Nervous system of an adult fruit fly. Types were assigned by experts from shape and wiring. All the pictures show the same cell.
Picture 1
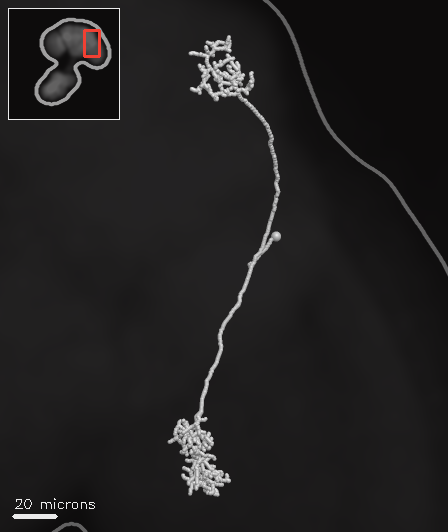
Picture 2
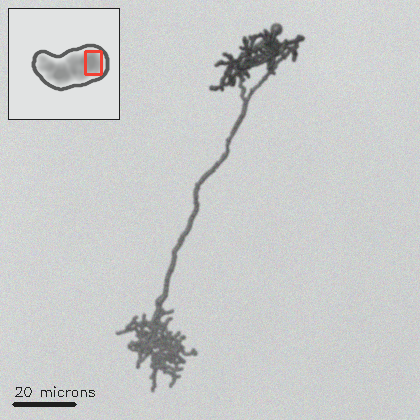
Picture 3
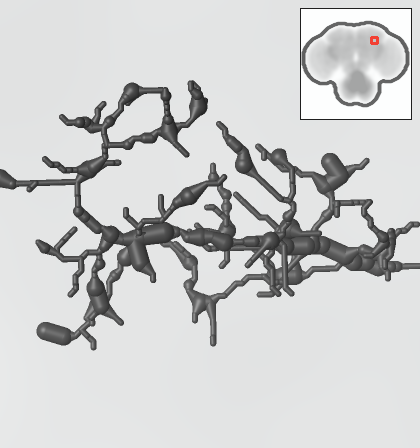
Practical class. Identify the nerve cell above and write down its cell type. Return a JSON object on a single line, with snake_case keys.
{"cell_type": "LC10d"}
